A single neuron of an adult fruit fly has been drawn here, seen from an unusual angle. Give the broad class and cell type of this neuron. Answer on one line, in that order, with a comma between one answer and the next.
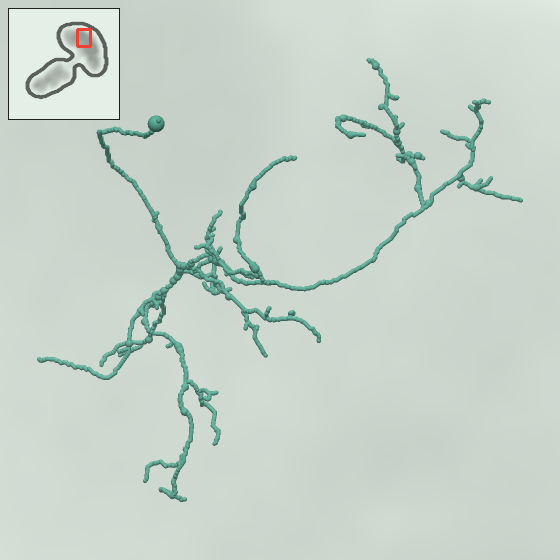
central-brain intrinsic neuron, SMP437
